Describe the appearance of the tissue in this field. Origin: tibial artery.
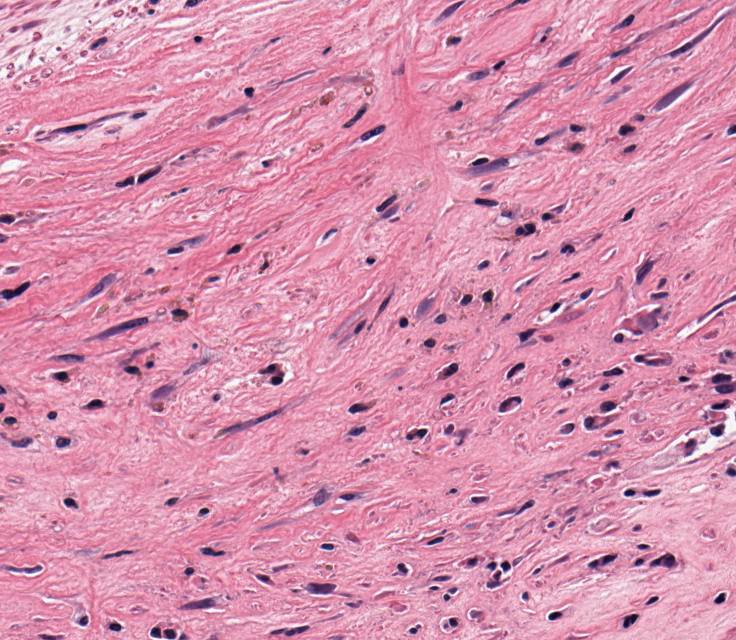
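Matrix: abundant, pink, fibrillary, collagen-like, filling the space between cells. Nuclei mostly elongated, spindle-shaped, darkly stained. Cell borders and cytoplasm indistinct, blending into the surrounding fibrillary matrix. Scattered small golden-brown pigment granules among the cells.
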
